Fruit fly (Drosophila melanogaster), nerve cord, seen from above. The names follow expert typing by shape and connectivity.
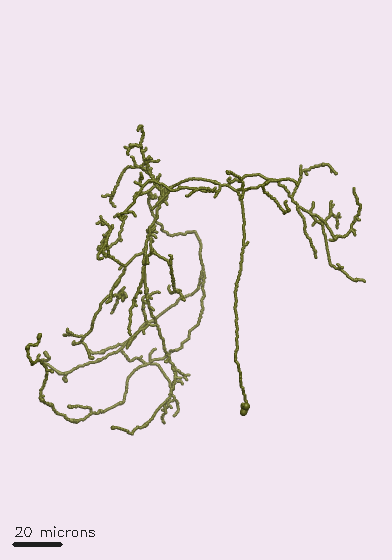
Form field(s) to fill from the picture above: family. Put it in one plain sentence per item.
The family is hemilineage 12B.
